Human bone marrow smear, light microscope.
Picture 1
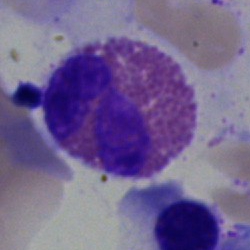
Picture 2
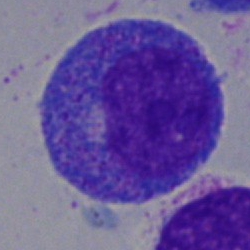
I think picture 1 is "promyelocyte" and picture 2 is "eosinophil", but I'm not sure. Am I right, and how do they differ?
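Picture 1 shows the eosinophil; picture 2 shows the promyelocyte. First, the outline: the eosinophil is roughly round, and the promyelocyte is round and smooth. Second, the nucleus: in the eosinophil the chromatin is dense and deeply stained purple, with no nucleoli visible, while in the promyelocyte the nucleus sits off-centre, toward the right side of the cell.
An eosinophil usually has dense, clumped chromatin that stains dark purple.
Third, the cytoplasm: in the promyelocyte it is deep blue and forms a broad crescent on the left side, with a paler zone against the left edge of the nucleus.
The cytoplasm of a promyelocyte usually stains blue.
In the eosinophil, the granules are spread evenly through the cytoplasm.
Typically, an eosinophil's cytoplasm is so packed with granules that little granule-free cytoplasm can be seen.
Last, the surroundings: a small dark round body touches the left edge of the eosinophil.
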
